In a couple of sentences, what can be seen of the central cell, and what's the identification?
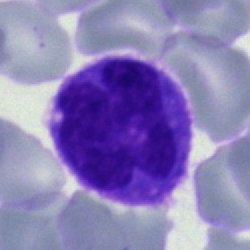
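Let me start with the outline: it is round and smooth. Looking inward, the nucleus takes up nearly the whole cell. I can make out faint crease lines running across its surface. I don't see any distinct nucleoli in it, though. This one is a monocyte.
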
